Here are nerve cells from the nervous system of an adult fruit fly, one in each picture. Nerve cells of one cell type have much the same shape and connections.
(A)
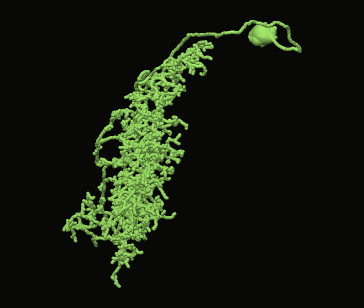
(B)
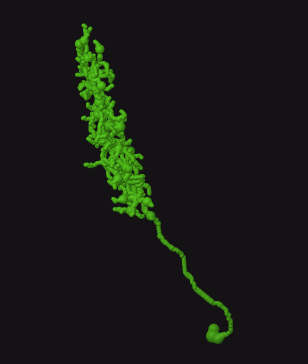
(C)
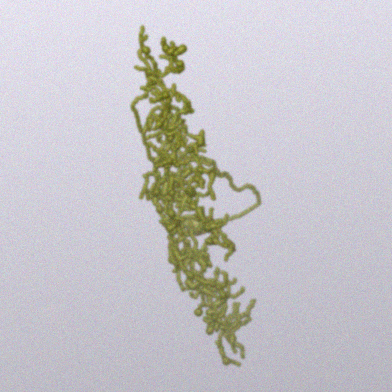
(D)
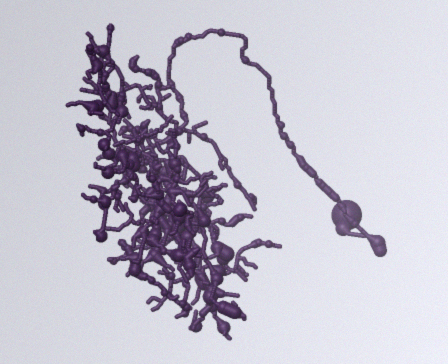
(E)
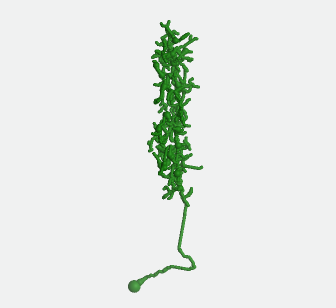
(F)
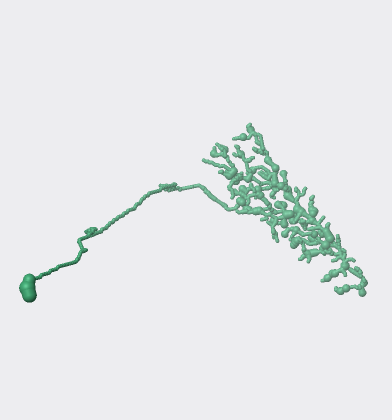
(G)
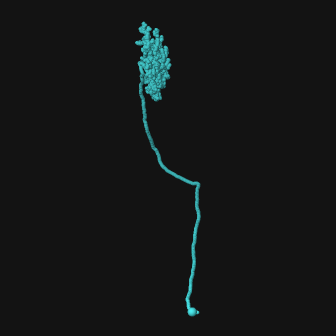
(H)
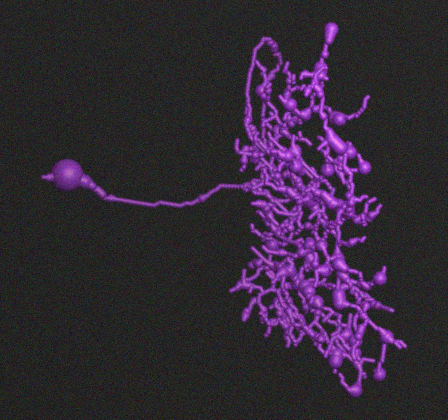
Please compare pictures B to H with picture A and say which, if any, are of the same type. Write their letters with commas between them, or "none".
B, C, D, E, H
